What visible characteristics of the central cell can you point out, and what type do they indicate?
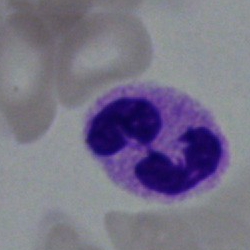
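The nucleus is split into separate lobes linked by thin strands, not a single mass. Its chromatin is dense and dark purple. The cytoplasm is abundant and pale pinkish-lilac, with fine, faint lilac granules scattered throughout. This is a segmented neutrophil.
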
